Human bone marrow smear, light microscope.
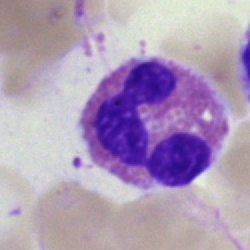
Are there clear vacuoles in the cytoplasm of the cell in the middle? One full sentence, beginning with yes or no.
Yes, within its cytoplasm, one or more clear vacuoles are present.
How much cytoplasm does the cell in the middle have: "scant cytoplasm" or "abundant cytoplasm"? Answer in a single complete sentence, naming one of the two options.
The cell's cytoplasm around its nucleus is ample.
